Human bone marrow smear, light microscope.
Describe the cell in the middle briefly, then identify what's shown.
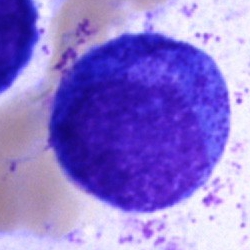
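Start with the outline: it is round and smooth, and the surface shows no projections or blebs. Now look at the chromatin, which is finely granular rather than coarsely clumped. The whole cell stains deep blue-purple. This is a promyelocyte.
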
